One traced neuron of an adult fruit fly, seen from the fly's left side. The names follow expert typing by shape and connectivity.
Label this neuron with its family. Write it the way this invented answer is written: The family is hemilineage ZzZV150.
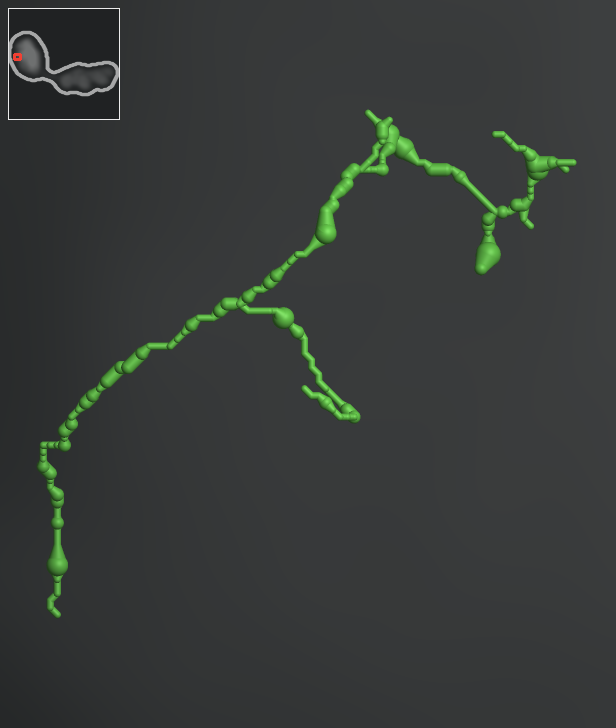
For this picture: The family is class olfactory.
